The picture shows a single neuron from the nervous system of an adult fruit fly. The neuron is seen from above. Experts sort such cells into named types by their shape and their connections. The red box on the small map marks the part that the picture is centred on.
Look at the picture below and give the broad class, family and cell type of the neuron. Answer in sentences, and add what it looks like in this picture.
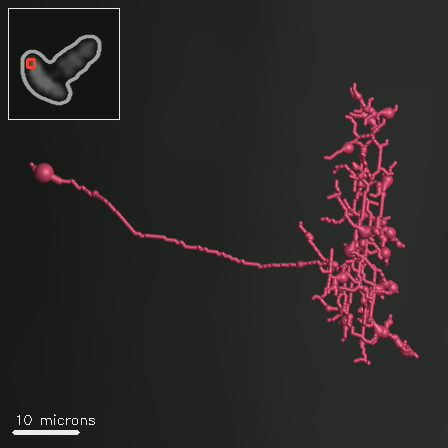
This is an optic-lobe intrinsic neuron. The family is Cm. Its cell type is Cm5. The cell body is on the left of the picture. From left to right in the picture it spans about 60 microns. Dozens of branch ends can be seen.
